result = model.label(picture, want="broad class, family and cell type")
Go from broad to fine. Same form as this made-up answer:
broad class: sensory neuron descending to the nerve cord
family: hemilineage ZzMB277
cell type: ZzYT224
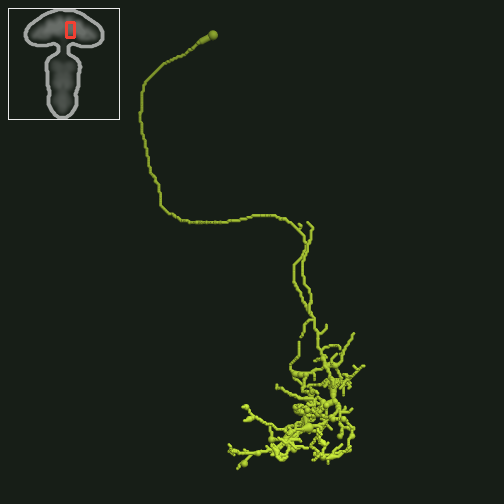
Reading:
broad class: central-brain intrinsic neuron
family: hemilineage MX3
cell type: CB3748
